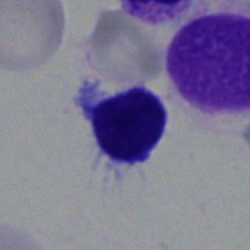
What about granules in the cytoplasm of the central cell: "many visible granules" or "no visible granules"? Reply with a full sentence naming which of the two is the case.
No granules can be seen in the cytoplasm of this cell.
